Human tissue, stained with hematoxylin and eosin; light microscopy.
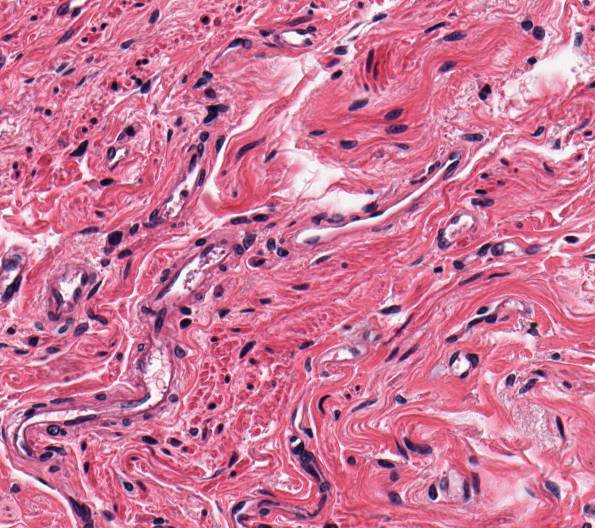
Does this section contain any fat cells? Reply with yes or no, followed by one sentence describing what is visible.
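No. No fat cells are present in the field.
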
